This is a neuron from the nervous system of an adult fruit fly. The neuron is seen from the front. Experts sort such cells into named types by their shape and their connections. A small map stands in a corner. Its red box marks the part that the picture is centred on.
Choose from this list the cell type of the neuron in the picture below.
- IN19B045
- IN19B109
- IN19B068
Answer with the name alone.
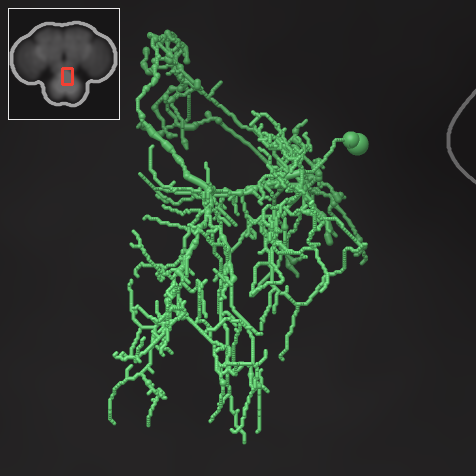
IN19B068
